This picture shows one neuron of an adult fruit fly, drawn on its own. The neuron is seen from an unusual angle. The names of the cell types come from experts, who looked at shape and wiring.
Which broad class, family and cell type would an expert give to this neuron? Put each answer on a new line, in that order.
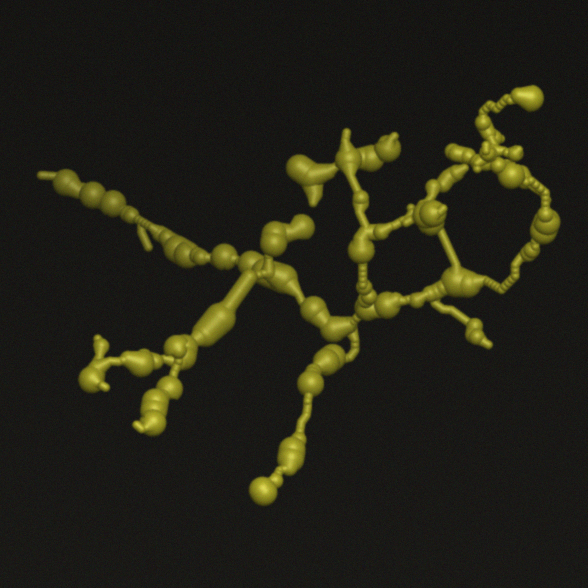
sensory neuron entering the nerve cord
class mechanosensory tactile
SNta38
